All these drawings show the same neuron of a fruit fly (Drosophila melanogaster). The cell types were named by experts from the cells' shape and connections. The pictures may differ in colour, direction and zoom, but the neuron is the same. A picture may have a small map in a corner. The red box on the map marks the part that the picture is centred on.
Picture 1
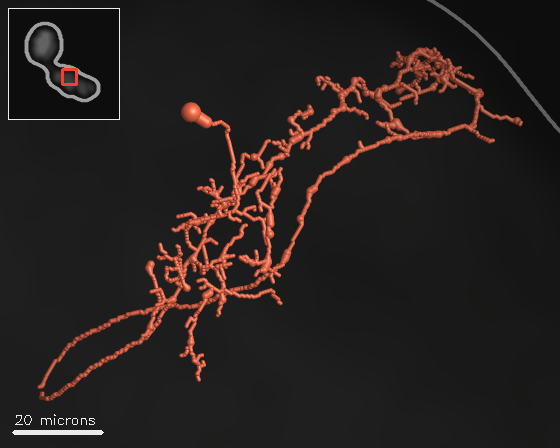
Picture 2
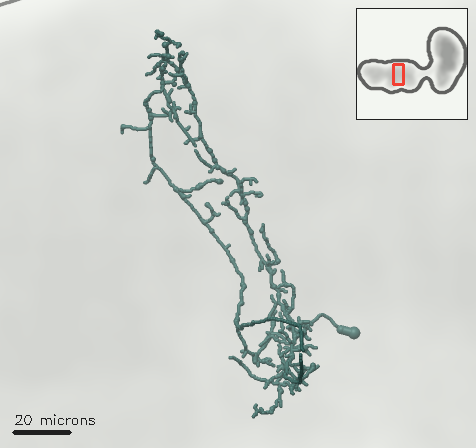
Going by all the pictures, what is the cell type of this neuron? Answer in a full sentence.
The cell type is IN17A097.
